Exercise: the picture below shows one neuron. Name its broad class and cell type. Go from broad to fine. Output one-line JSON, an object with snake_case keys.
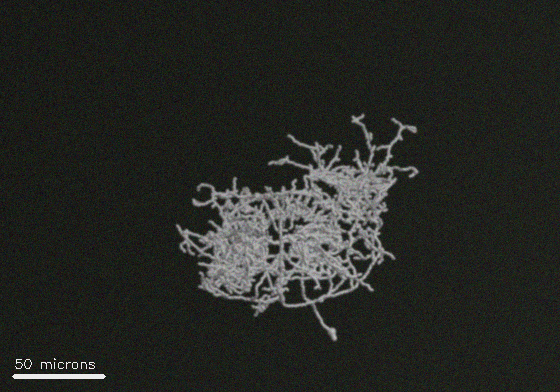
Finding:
{"broad_class": "nerve-cord intrinsic neuron", "cell_type": "INXXX056"}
